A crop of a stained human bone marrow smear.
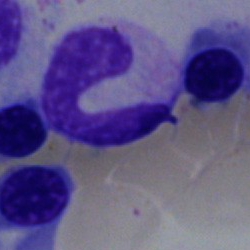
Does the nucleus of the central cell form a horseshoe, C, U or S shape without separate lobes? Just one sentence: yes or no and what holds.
Yes, the nucleus of this cell is drawn out into a curved band without separate lobes.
